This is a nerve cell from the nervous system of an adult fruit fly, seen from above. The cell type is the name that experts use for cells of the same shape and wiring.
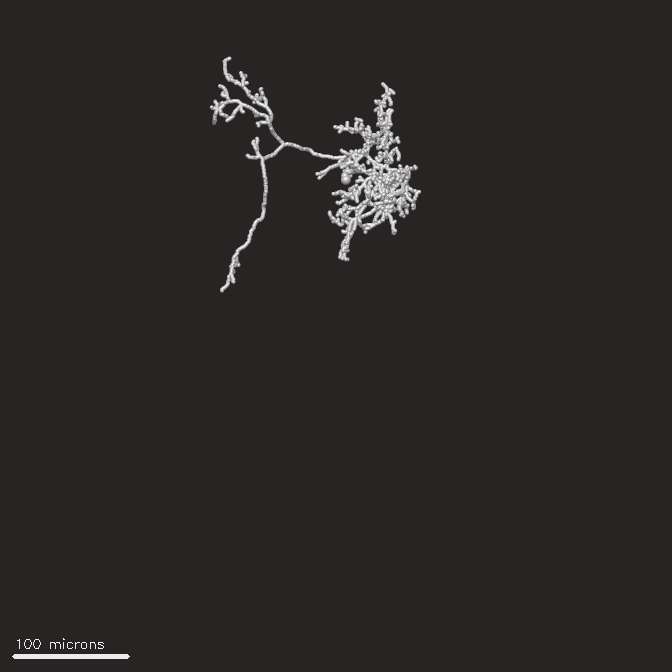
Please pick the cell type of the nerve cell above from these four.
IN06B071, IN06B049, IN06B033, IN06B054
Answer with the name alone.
IN06B033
